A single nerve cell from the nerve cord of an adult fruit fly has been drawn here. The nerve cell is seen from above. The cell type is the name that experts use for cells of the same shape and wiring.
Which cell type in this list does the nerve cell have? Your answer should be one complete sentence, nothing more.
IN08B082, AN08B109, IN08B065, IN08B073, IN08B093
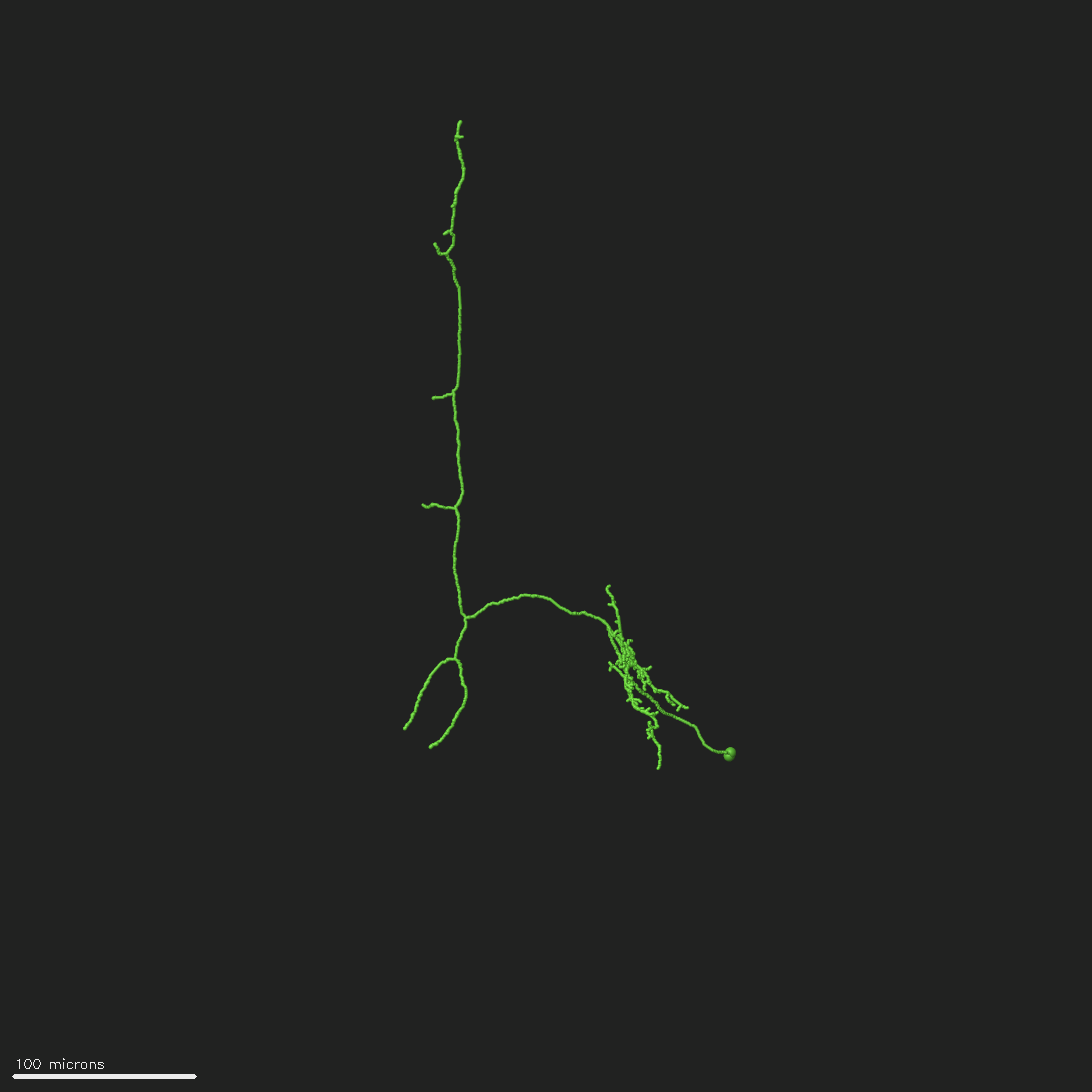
Under the cell type IN08B082 falls this nerve cell.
